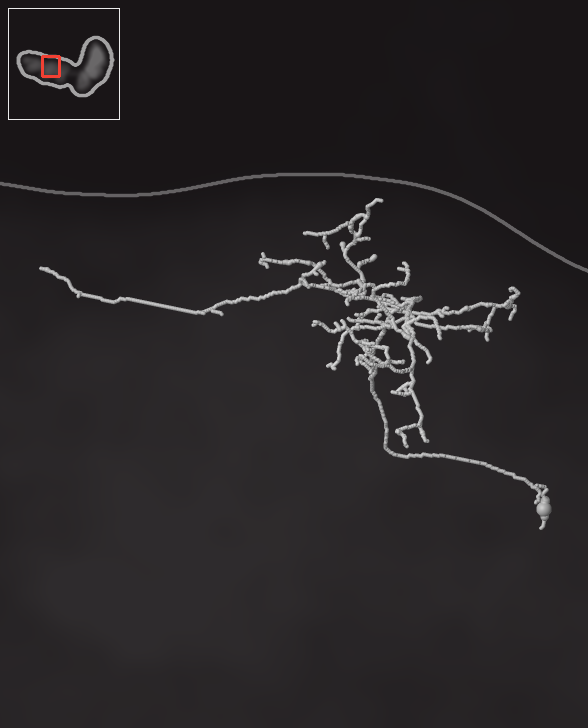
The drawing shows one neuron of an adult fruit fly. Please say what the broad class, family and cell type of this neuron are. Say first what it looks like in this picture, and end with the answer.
It lies in the nerve cord. The picture shows dozens of branch ends. It is a nerve-cord intrinsic neuron. Its family is hemilineage 16B. The cell type is IN16B099.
